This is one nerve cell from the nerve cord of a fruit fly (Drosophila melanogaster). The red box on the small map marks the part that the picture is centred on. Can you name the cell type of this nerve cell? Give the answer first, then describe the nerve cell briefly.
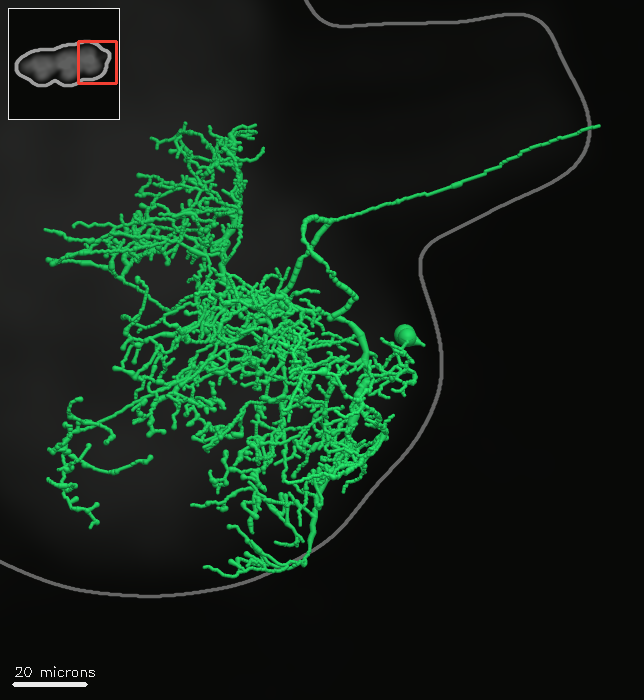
The cell type is ANXXX026. Its broad class is ascending neuron. By the scale bar it is about 160 microns wide in this view. More than a hundred branch ends can be seen.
